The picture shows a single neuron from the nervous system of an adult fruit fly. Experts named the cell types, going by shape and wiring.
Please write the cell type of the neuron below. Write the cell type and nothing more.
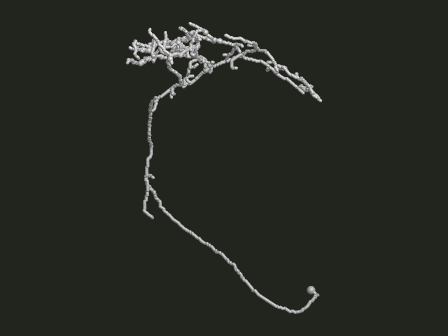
CB2766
